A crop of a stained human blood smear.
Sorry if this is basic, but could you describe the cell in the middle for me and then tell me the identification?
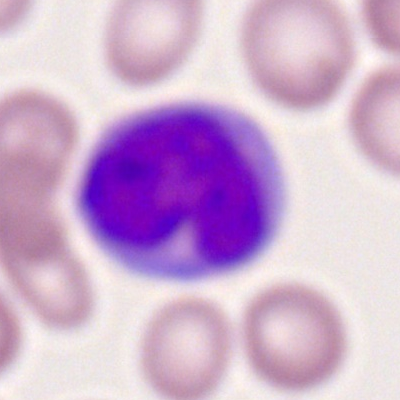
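Outline of the middle cell: roughly round, smooth. Nucleus deeply indented from its lower side, filling most of the cell. No distinct granules seen in the cytoplasm. Name: monocyte.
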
